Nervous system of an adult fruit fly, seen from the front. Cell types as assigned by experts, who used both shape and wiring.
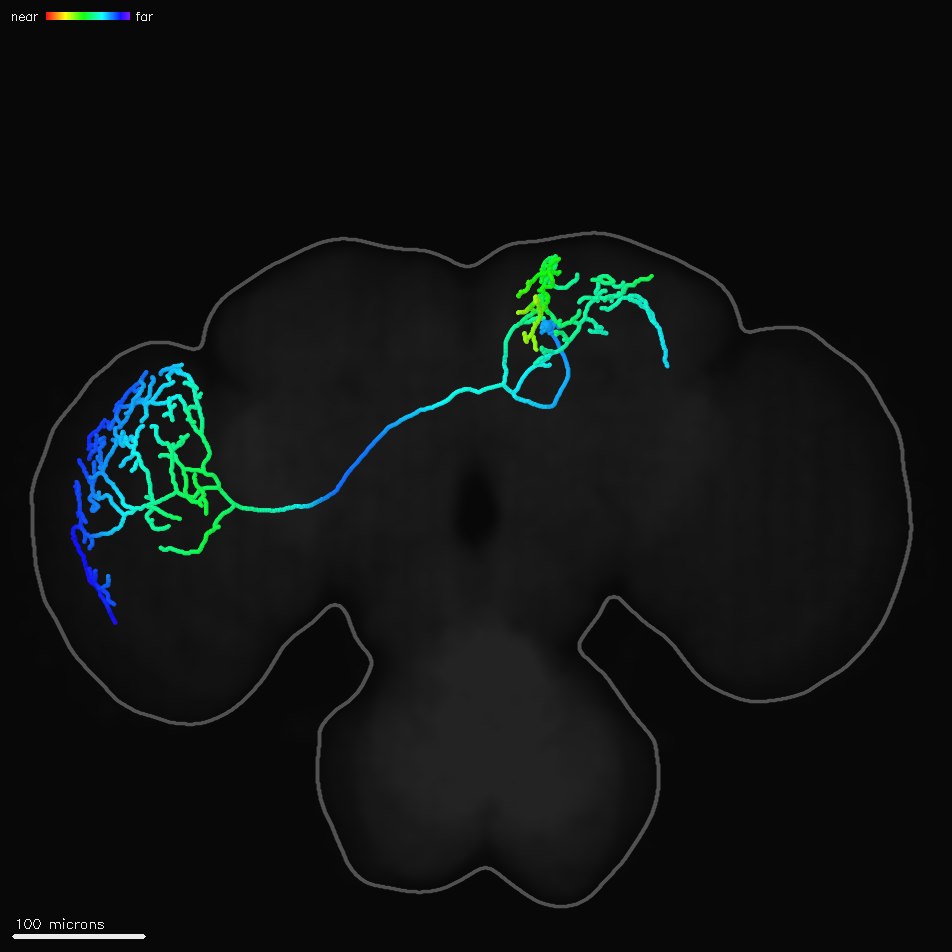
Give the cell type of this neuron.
MeVC27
